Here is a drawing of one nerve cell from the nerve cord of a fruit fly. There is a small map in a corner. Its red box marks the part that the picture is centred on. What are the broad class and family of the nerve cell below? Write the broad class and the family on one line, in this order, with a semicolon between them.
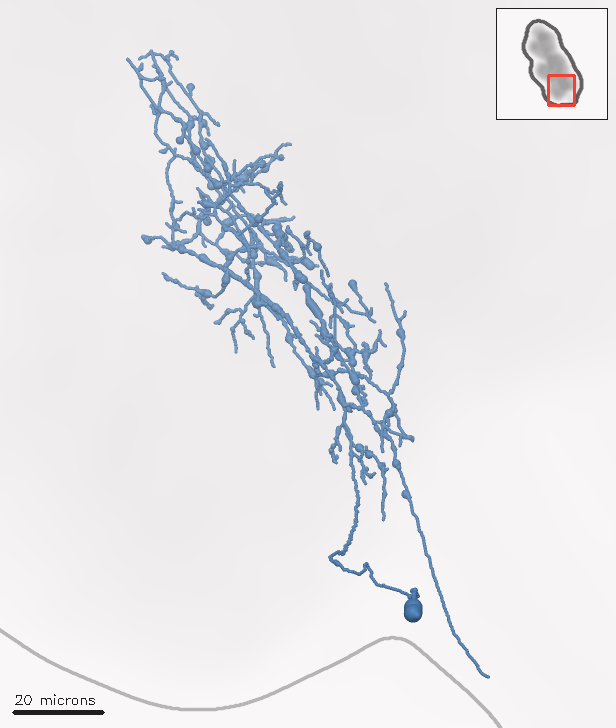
ascending neuron; hemilineage 16B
